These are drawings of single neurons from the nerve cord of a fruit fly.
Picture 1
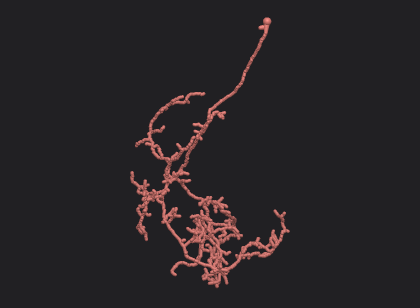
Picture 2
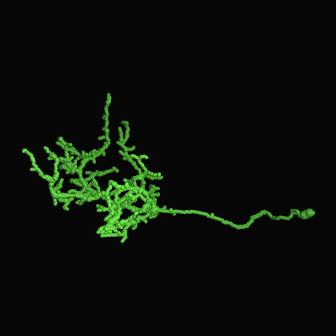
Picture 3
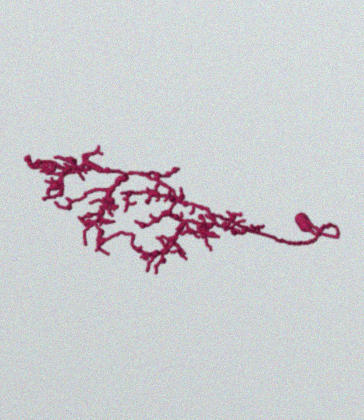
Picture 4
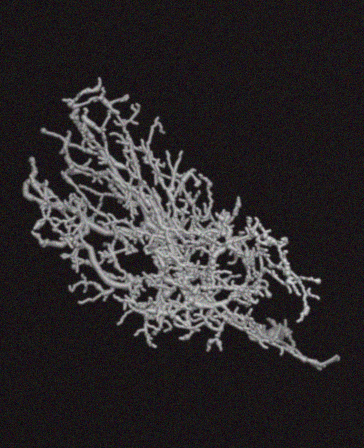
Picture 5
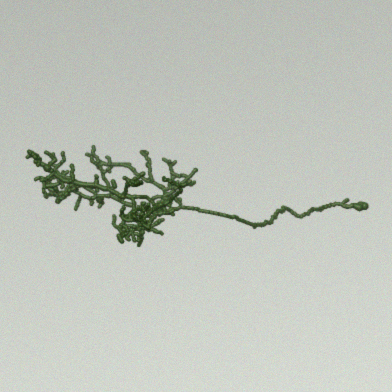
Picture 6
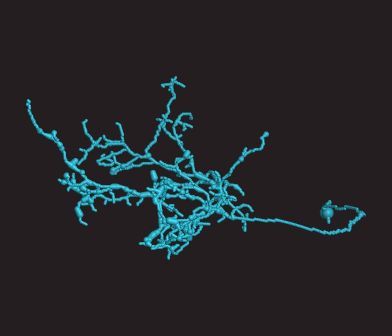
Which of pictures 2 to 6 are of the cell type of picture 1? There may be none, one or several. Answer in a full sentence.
Picture 3 and picture 4 are of the same cell type.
